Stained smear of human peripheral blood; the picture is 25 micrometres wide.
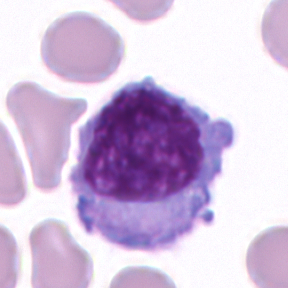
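Plasma cell: notice its nucleus, about 10 micrometres across, sitting high in the cell with most cytoplasm below. The dark purple chromatin is coarsely clumped, with paler gaps between clumps. Small rounded blebs project from the right side, and the outline is irregular, not smoothly round.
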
